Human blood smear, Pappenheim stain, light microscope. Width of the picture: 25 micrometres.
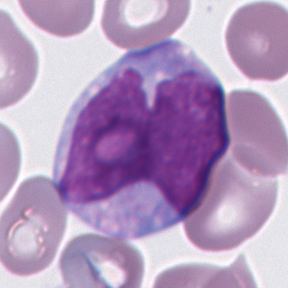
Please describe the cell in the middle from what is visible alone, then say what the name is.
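Nucleus occupies most of the cell. Narrow cleft entering the nucleus from its upper edge. Chromatin fine and lacy, not coarsely clumped. Cytoplasm pale greyish blue. Identification: atypical promyelocyte.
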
